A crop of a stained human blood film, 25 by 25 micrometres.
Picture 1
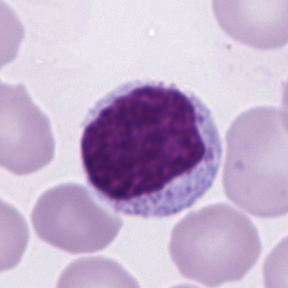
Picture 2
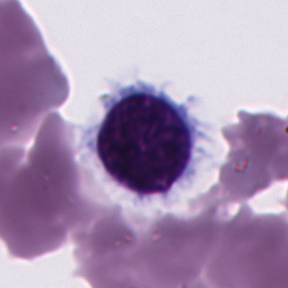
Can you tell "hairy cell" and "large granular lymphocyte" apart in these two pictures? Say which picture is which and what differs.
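Picture 1 is the large granular lymphocyte, and picture 2 is the hairy cell. The quickest way to tell them apart is the granules: picture 1 has fine purplish granules scattered through its cytoplasm, while the cytoplasm in picture 2 shows none.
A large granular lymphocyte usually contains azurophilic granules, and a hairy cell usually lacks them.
Then check the surface: in picture 2, fine hair-like projections extend from around most of the circumference, whereas the outline in picture 1 is round. The nucleus in picture 1 is oval, about 11 by 9 micrometres, with a shallow notch on its right side, and it fills about 70% of a cell about 12 micrometres across. That shallow notch fits a large granular lymphocyte.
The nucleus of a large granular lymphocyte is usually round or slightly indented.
Its chromatin is dense, dark purple and coarsely clumped, no nucleoli show, and the cytoplasm holds no vacuoles. In picture 2, the chromatin is dark purple and densely stained throughout, there is no distinct nucleolus, and only a narrow rim of pale grey-blue cytoplasm surrounds the nucleus. The lack of a distinct nucleolus there is in keeping with a hairy cell.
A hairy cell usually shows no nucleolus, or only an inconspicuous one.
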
